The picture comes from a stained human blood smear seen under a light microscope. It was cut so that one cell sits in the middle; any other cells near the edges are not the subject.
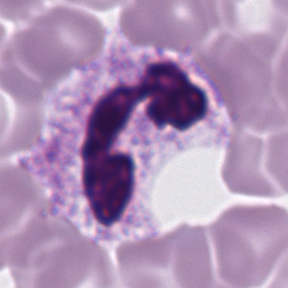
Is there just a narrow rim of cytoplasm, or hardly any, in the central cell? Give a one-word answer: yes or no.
No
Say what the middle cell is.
segmented neutrophil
